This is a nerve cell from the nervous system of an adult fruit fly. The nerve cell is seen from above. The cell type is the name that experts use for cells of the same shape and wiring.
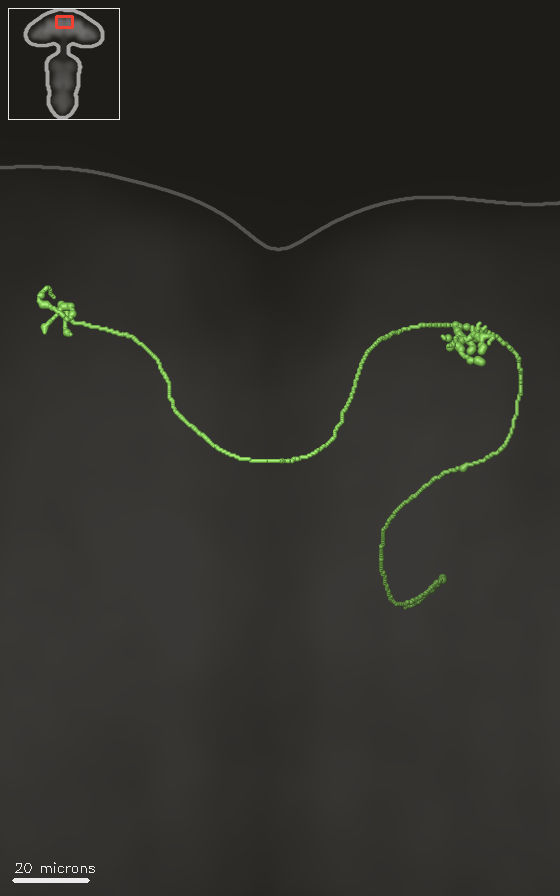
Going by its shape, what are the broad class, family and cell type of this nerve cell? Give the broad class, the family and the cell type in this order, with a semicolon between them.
sensory neuron entering the brain; class olfactory; ORN_VC1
